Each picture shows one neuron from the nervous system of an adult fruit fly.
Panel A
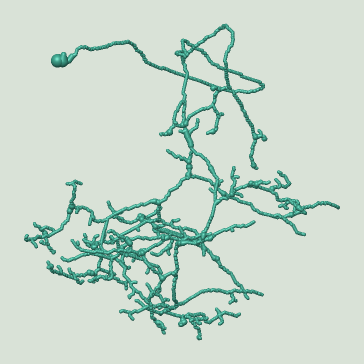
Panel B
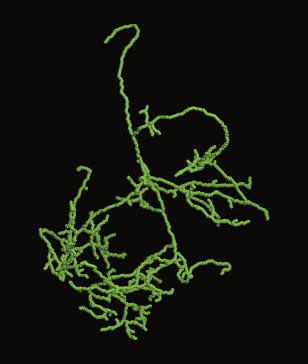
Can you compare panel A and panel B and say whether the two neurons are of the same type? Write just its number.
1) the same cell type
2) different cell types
1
